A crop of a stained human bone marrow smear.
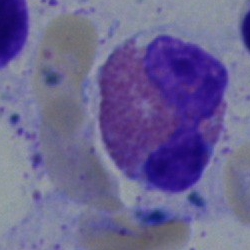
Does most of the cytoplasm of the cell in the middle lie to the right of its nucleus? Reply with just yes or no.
No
